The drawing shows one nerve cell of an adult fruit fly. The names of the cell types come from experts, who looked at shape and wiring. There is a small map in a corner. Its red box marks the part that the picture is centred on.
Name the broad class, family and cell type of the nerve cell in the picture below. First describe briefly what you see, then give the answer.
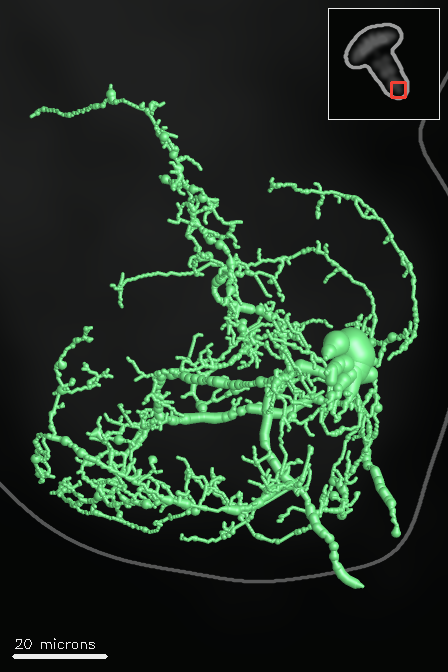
By the scale bar it is about 110 microns tall in this view. The picture shows more than a hundred branch ends. This is an efferent neuron of the nerve cord. Its family is hemilineage 00B. It is of cell type EN00B013.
